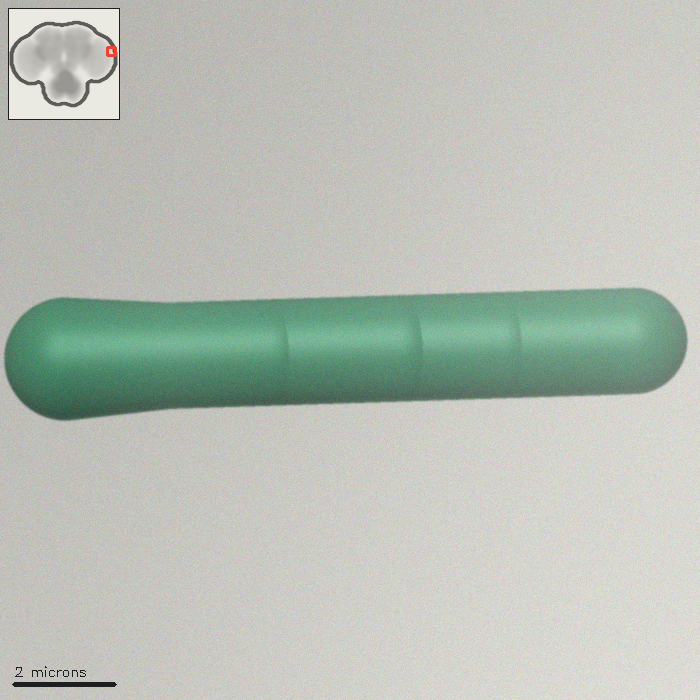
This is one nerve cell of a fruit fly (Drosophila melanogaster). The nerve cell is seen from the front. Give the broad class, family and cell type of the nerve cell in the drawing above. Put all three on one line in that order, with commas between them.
photoreceptor or other optic-lobe sensory neuron, class visual, R1-R6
